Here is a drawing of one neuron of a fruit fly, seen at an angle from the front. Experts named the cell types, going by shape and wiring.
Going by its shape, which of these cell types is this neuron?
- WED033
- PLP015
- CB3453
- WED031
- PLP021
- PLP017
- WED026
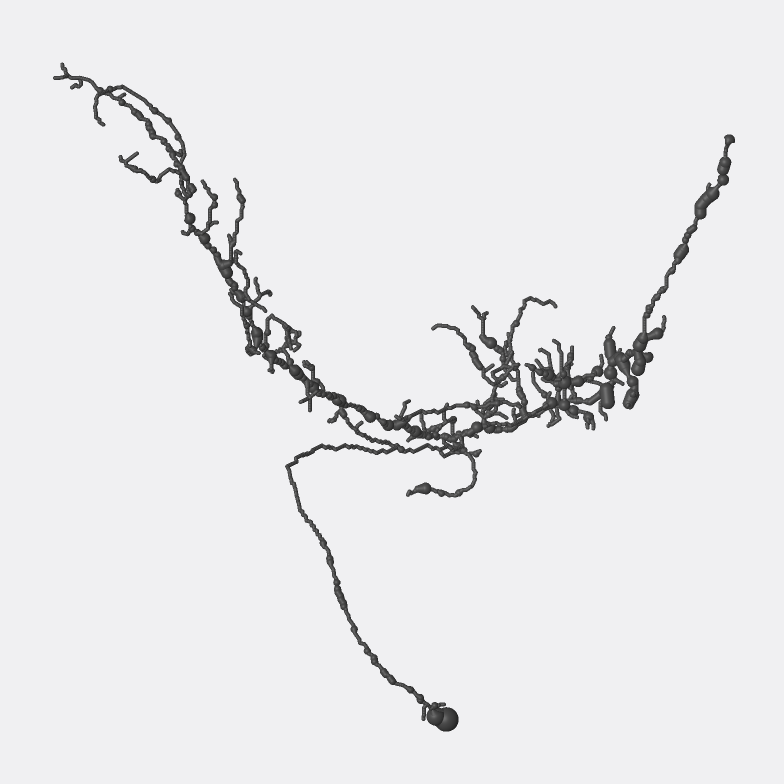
CB3453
